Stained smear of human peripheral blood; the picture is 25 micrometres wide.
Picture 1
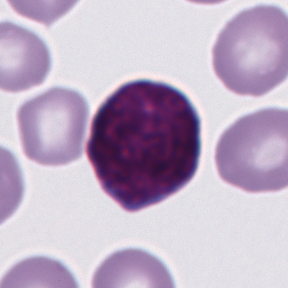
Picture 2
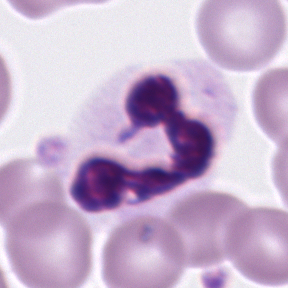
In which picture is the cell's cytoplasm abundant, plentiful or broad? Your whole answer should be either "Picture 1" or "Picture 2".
Picture 2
